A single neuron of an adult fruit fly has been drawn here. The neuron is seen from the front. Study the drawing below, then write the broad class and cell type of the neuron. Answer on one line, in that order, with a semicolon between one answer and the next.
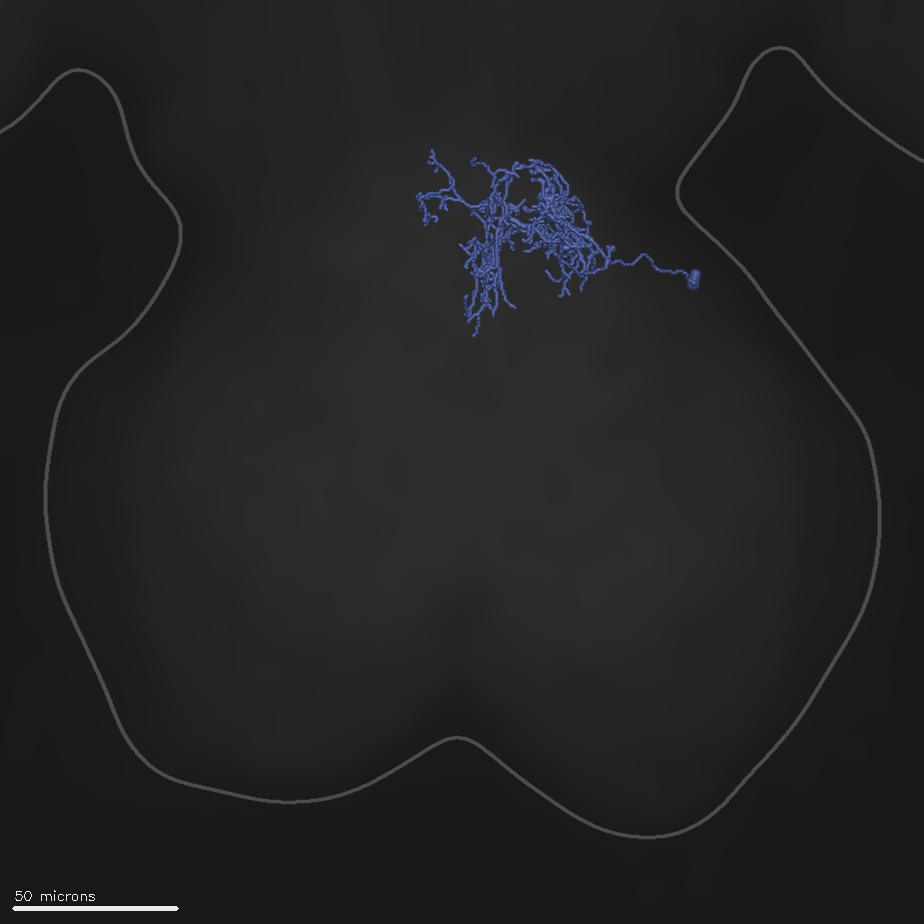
nerve-cord intrinsic neuron; INXXX373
